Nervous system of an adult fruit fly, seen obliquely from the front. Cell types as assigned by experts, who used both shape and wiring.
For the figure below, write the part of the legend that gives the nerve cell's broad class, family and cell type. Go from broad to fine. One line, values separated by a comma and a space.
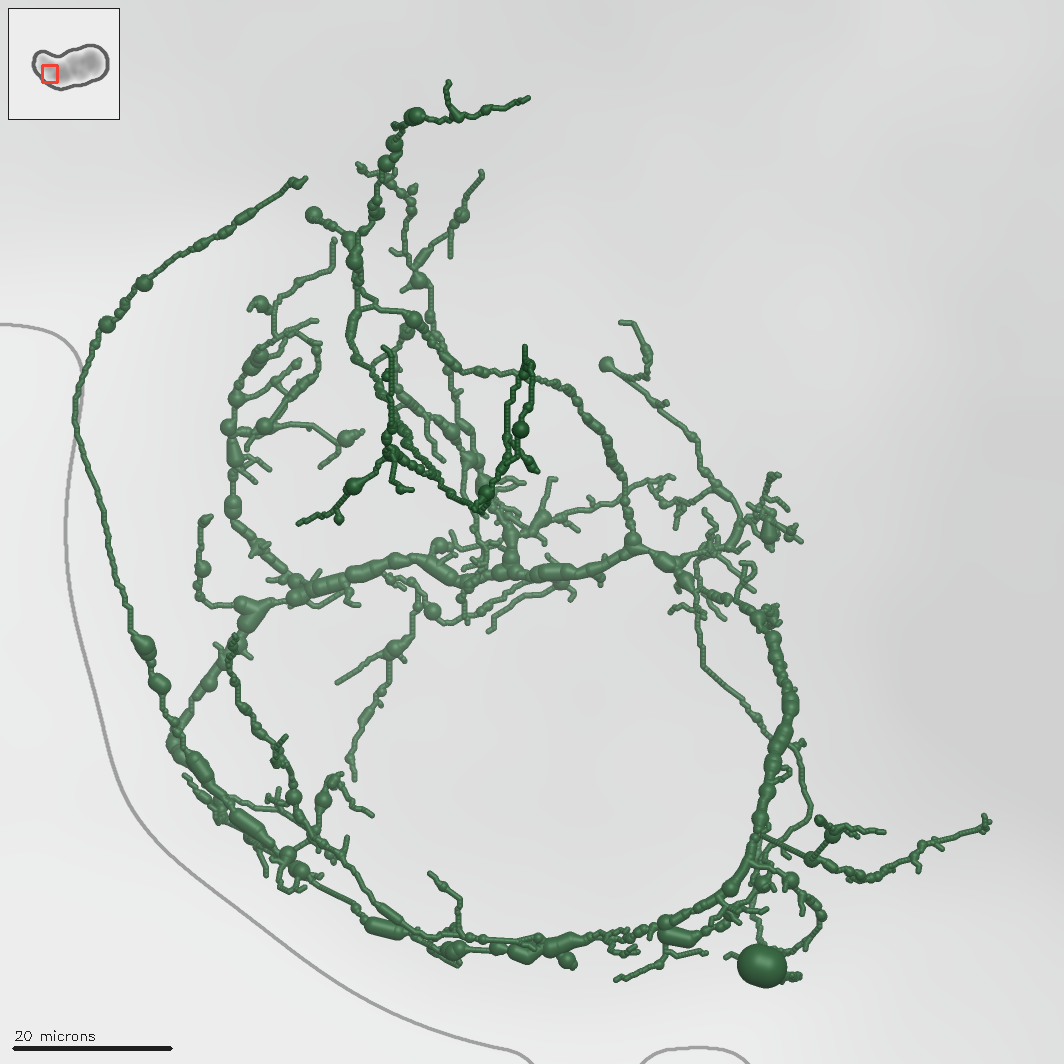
nerve-cord intrinsic neuron, hemilineage 04B, IN04B100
